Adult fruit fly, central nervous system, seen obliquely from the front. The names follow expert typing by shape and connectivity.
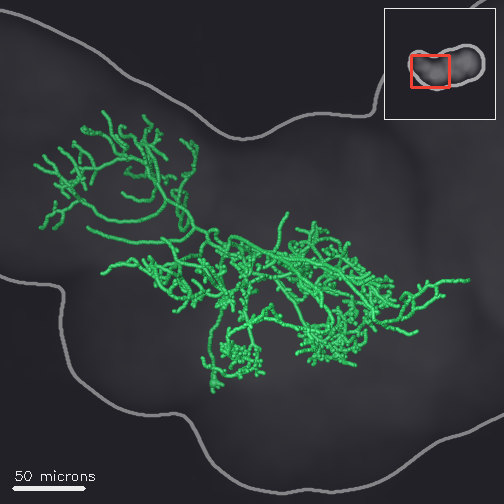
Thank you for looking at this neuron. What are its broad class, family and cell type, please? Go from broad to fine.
nerve-cord intrinsic neuron; hemilineage 06B; IN06B012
